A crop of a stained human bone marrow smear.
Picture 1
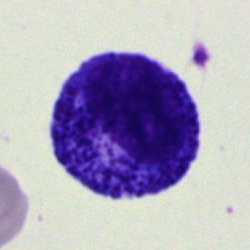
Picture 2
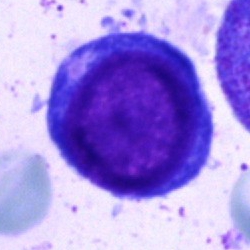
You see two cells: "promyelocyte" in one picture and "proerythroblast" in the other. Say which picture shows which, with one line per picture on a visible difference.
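Picture 1: promyelocyte. The cell is densely packed with coarse dark purple granules.
Picture 2: proerythroblast. No granules are visible in the cytoplasm.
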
